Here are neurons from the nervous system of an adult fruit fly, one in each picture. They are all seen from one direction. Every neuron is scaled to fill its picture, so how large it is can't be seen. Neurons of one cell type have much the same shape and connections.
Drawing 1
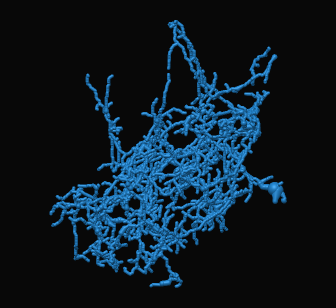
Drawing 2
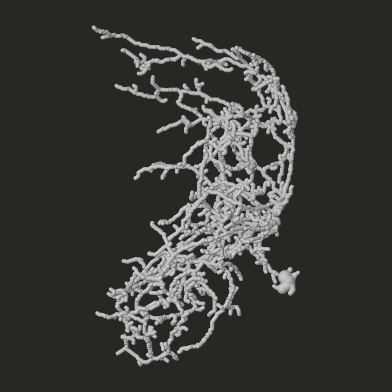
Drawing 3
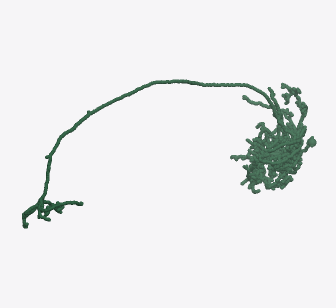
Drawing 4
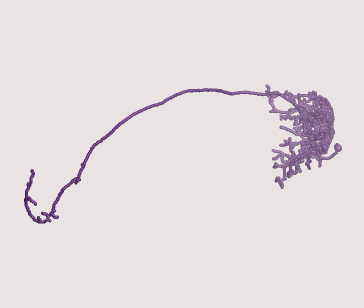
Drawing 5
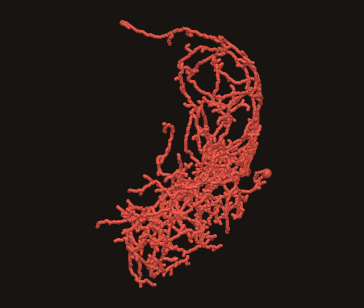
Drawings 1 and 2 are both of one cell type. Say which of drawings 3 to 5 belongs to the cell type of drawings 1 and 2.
Drawing 5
